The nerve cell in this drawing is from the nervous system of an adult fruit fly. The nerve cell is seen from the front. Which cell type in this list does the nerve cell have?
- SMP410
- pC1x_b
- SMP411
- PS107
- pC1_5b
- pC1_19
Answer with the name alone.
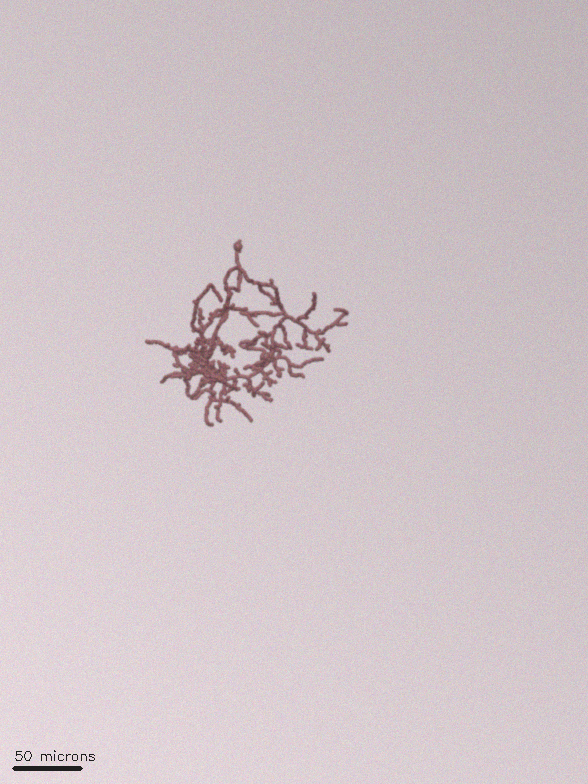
PS107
